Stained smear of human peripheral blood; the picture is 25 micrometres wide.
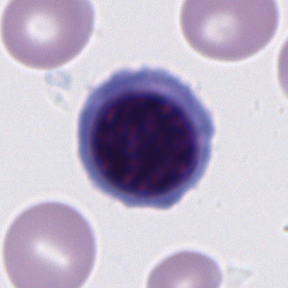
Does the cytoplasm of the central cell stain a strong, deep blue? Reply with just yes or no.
Yes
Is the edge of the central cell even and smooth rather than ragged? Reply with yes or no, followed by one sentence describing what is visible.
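No. The cell's edge is slightly ragged, with small fine projections.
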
